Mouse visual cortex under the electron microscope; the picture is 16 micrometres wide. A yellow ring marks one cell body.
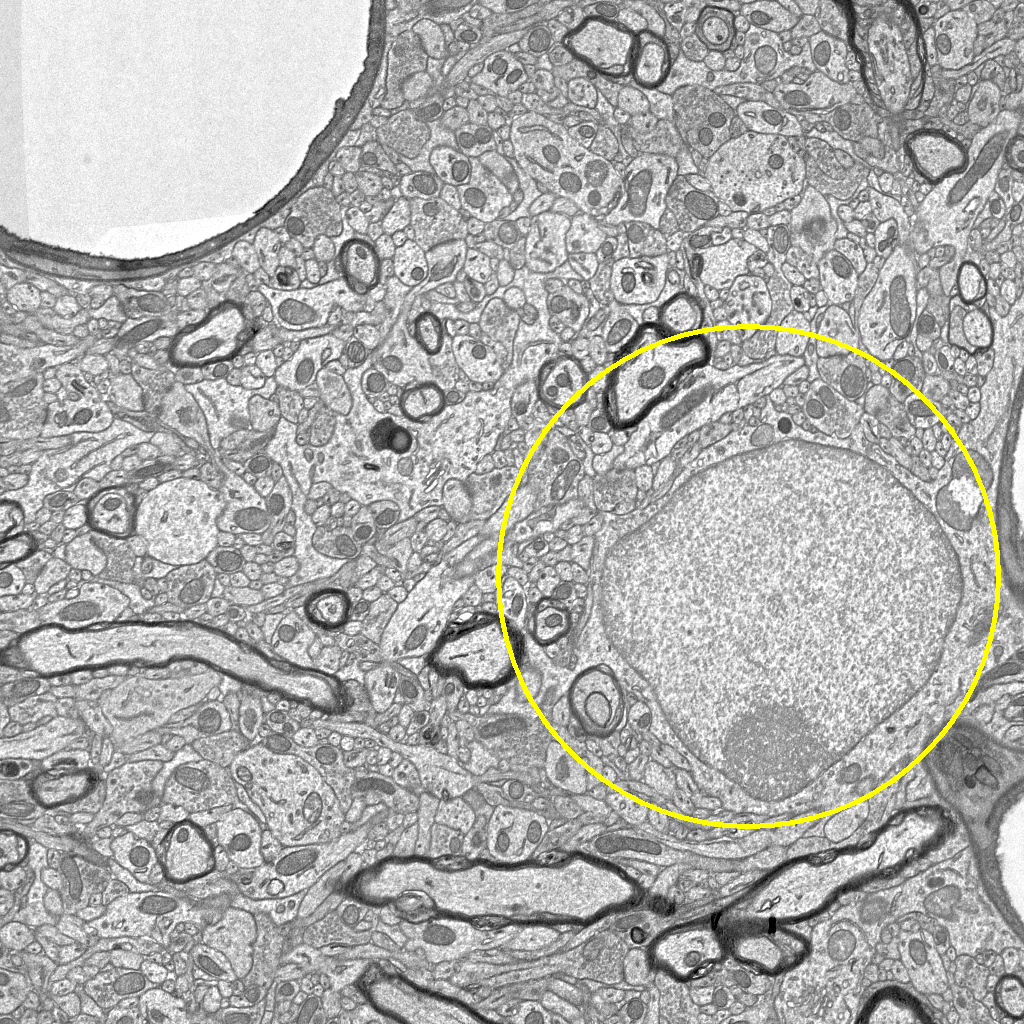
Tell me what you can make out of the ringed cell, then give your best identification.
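The nucleus is large and rounded, its outline somewhat polygonal, and it lies entirely within the view. Its envelope runs smoothly, without deep folds. Chromatin is pale, fine and evenly spread; no dark clumps line the envelope. A single rounded, denser nucleolus rests against the lower edge of the nucleus. The cell is an astrocyte.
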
